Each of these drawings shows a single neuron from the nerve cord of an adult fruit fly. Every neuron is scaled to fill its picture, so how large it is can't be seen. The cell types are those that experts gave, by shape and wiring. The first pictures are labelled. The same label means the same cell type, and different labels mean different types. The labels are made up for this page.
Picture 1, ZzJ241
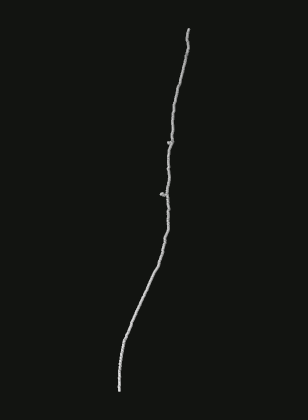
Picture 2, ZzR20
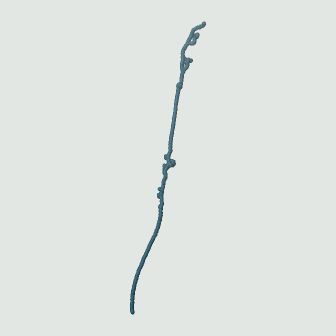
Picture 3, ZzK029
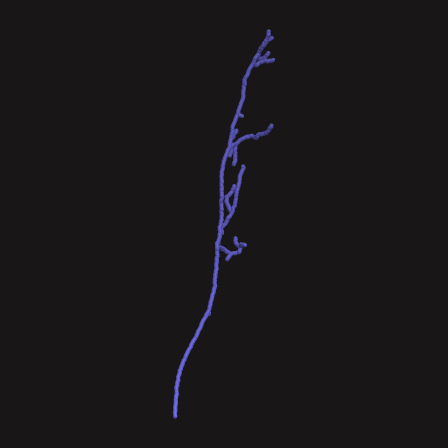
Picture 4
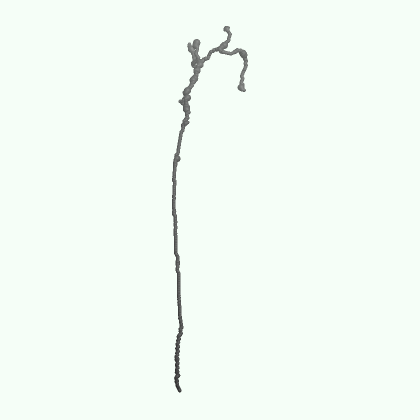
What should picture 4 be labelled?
ZzJ241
